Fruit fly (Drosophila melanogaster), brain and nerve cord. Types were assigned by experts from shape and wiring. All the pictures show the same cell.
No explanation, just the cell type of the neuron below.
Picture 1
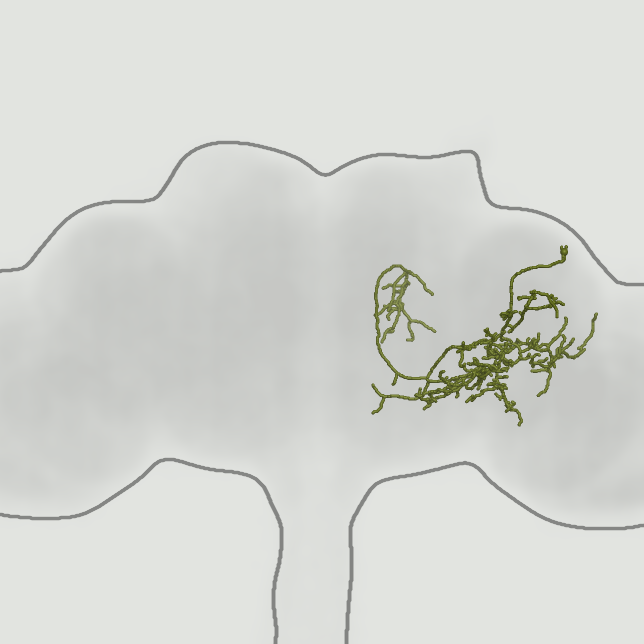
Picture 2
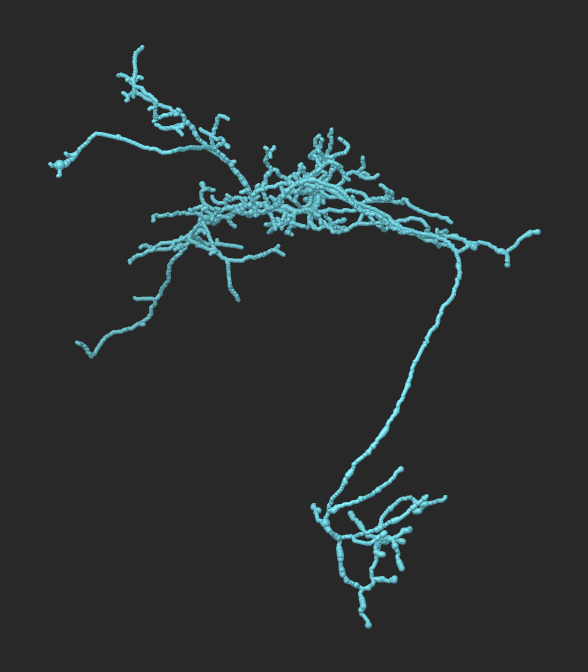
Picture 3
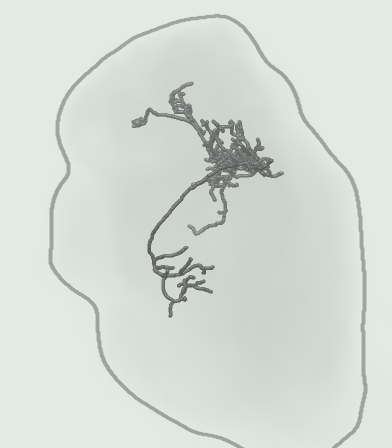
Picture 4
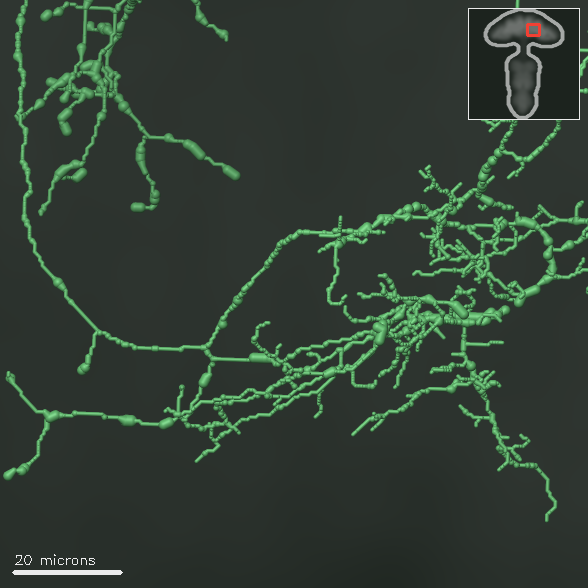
AVLP043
